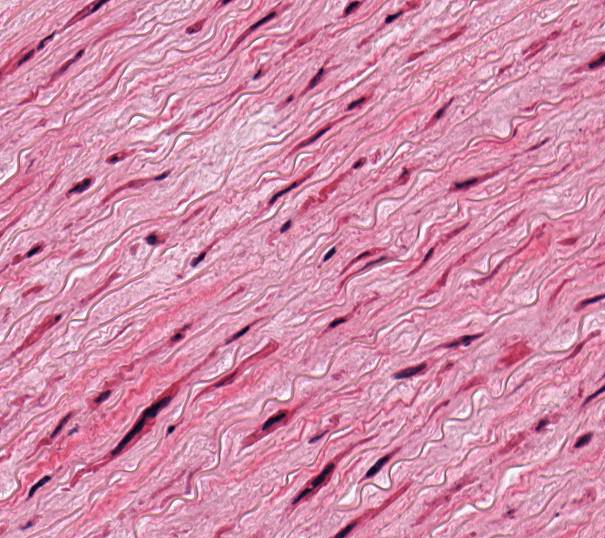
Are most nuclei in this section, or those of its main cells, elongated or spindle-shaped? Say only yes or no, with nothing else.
Yes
